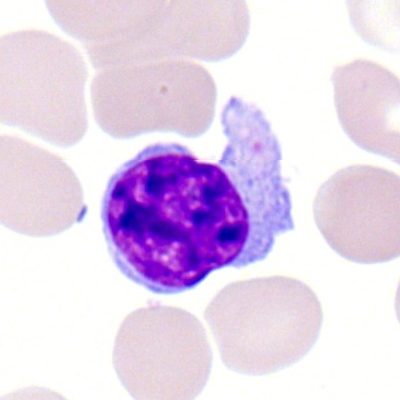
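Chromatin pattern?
Coarse dark purple clumps, paler areas between.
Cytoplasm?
Thin pale blue rim, left side of nucleus only.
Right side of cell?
Pale, irregular, finely textured lilac-grey patch adjoining it, extending upward past the top.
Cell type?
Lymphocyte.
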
